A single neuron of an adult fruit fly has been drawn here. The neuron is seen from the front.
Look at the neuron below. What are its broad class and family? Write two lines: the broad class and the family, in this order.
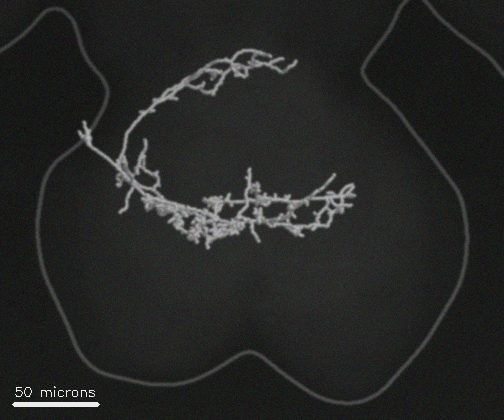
nerve-cord intrinsic neuron
hemilineage 11A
